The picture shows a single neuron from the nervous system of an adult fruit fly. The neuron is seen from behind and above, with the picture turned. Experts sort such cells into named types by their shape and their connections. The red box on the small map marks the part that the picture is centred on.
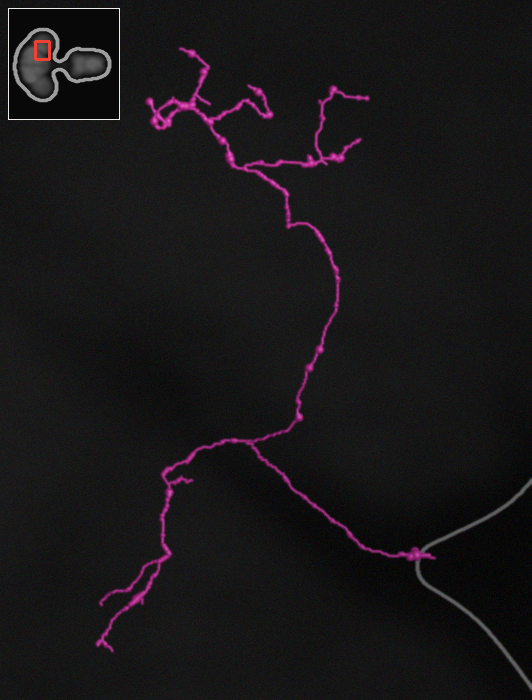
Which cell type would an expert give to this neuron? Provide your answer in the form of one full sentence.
On the level of cell type, this neuron is LPT111.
